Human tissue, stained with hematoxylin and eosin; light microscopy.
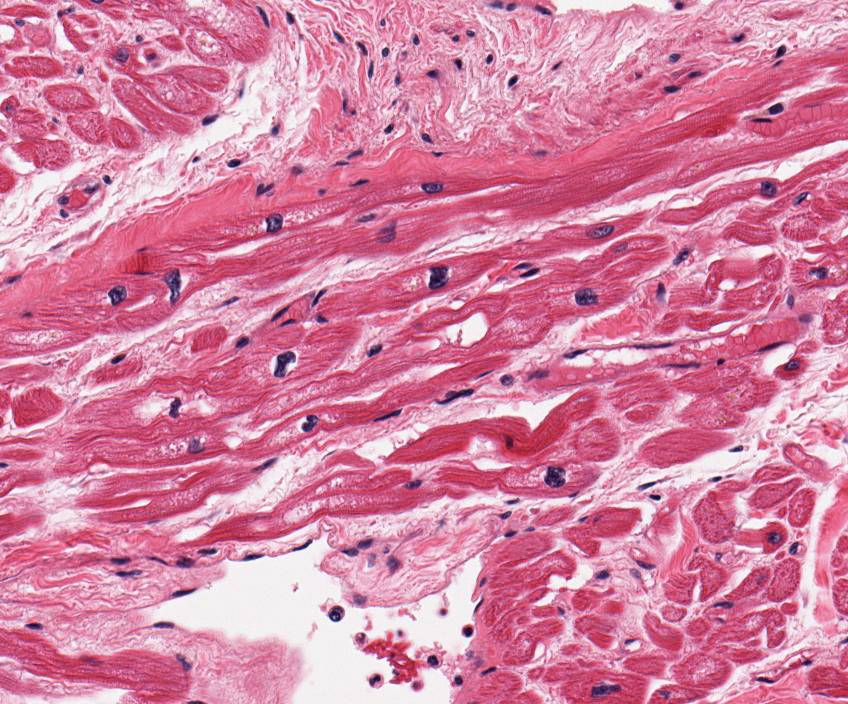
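Atrial appendage of the heart, H&E. Orientation: a broad band of muscle fibres cut lengthwise crosses the middle, with fibres cut across at the lower right and upper left. Nuclei: some have a pale, clear zone of cytoplasm at their poles. Spacing: narrow clefts separate many fibres. Fat cells: none in the field.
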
